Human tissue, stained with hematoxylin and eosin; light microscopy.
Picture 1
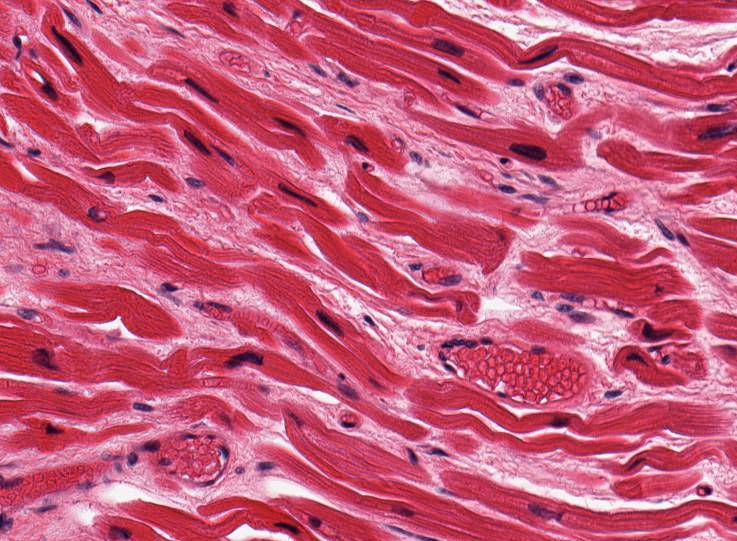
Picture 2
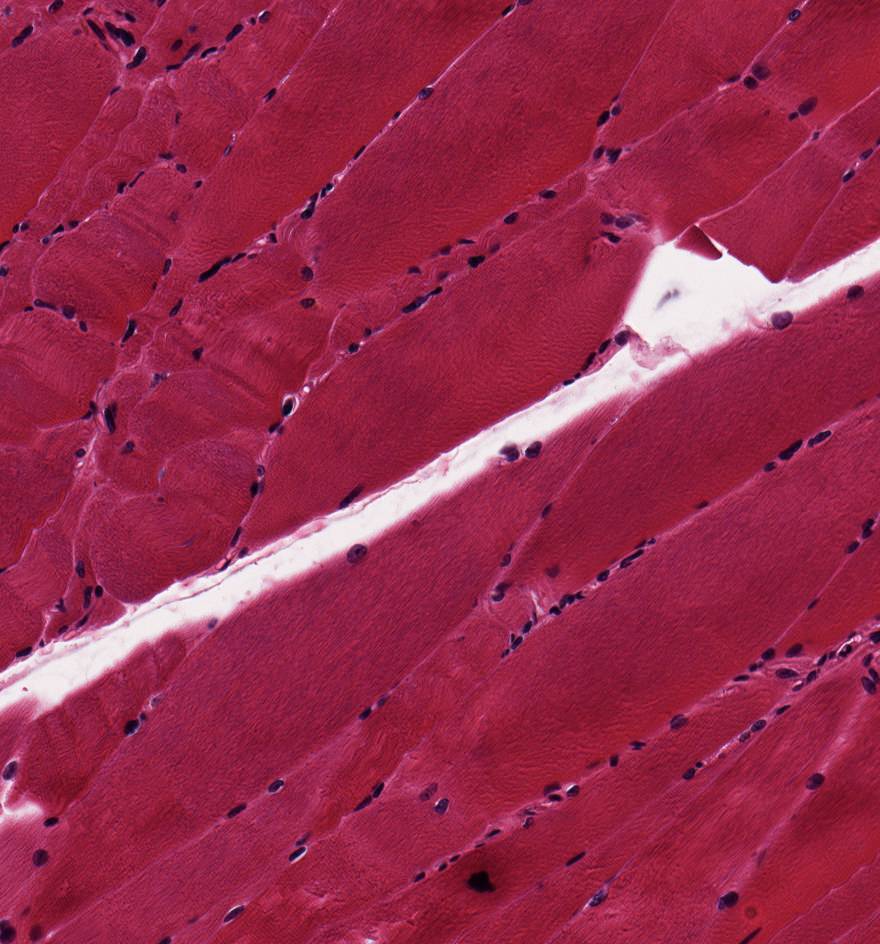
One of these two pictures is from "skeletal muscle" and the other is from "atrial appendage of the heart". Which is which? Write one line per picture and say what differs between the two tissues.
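Picture 1 – atrial appendage of the heart. The muscle fibre nuclei are elongated, dark and lie centrally within the fibres.
Picture 2 – skeletal muscle. The muscle fibre nuclei lie at the edges of the fibres, just under their surface, not in their centres.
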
